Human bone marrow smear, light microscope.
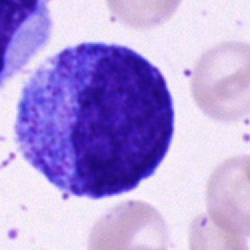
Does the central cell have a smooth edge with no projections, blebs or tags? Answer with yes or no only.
Yes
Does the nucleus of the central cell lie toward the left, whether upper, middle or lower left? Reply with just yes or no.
No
